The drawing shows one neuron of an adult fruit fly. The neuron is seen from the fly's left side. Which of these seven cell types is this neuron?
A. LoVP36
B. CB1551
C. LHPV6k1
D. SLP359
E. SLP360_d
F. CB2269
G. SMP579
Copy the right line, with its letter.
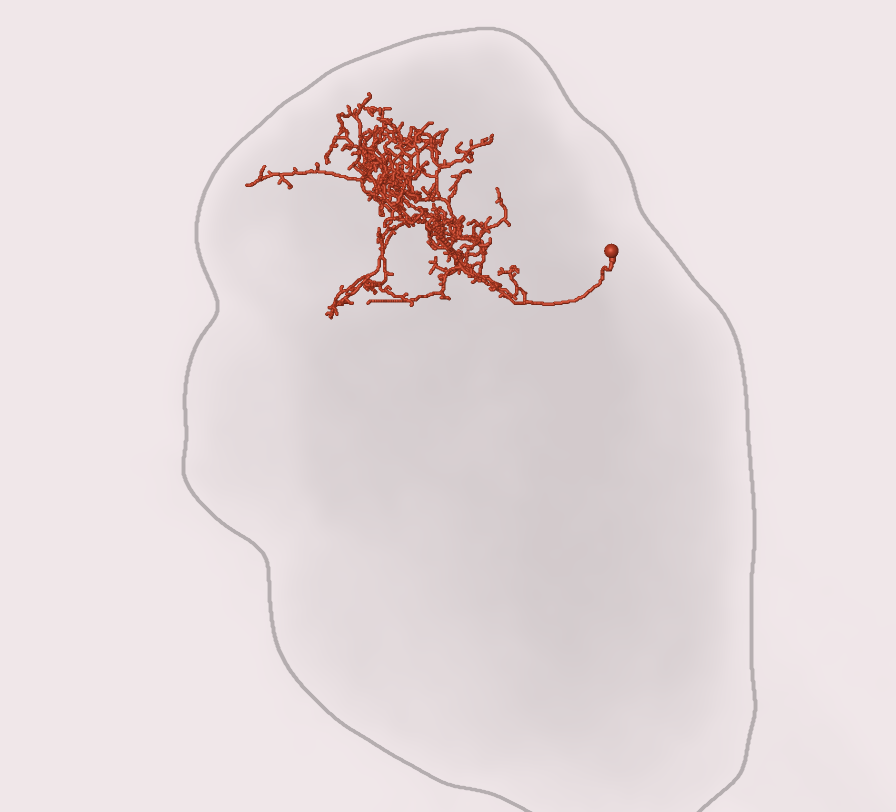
G. SMP579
